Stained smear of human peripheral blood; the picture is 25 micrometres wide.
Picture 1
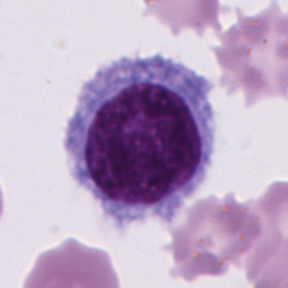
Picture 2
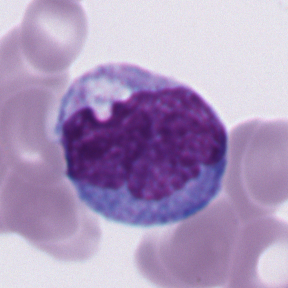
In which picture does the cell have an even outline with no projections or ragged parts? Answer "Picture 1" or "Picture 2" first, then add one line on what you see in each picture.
Picture 2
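In picture 1: The cell's border is ragged, with many fine short projections all the way around.
In picture 2: The cell outline is round to slightly oval and smooth, with no surface projections.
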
